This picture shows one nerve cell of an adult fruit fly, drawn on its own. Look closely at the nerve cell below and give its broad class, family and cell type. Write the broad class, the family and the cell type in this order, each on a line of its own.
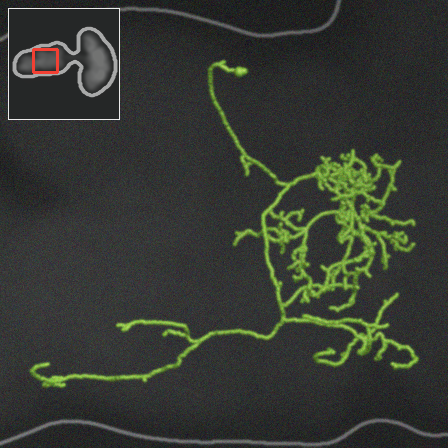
nerve-cord intrinsic neuron
hemilineage 07B
IN07B047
